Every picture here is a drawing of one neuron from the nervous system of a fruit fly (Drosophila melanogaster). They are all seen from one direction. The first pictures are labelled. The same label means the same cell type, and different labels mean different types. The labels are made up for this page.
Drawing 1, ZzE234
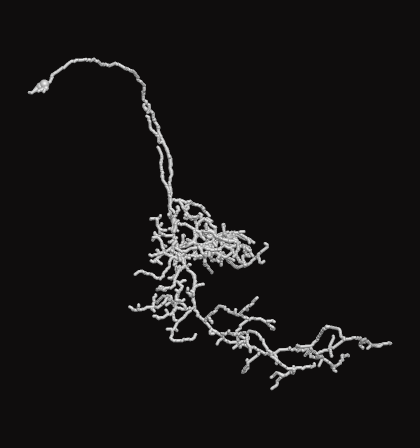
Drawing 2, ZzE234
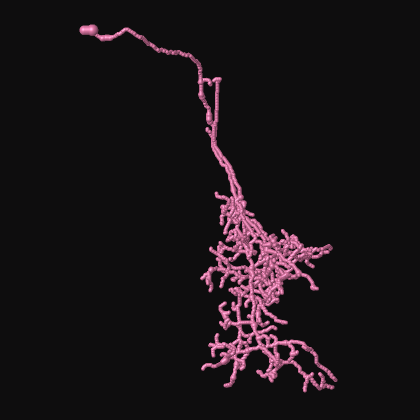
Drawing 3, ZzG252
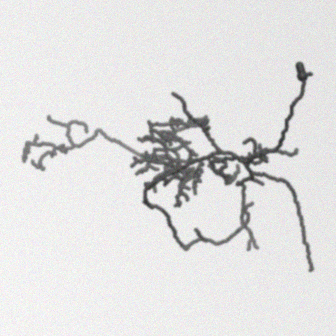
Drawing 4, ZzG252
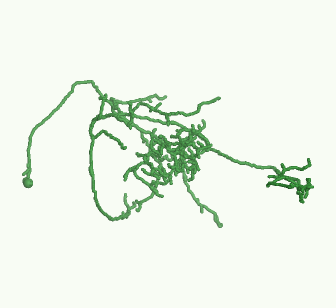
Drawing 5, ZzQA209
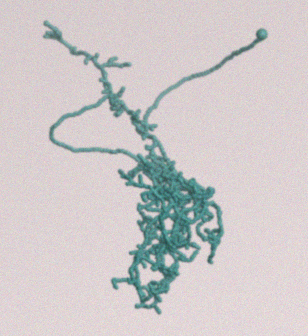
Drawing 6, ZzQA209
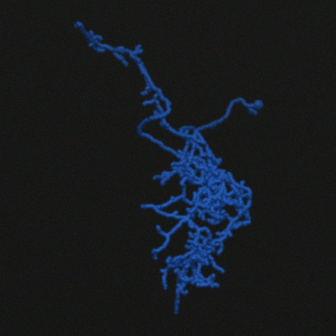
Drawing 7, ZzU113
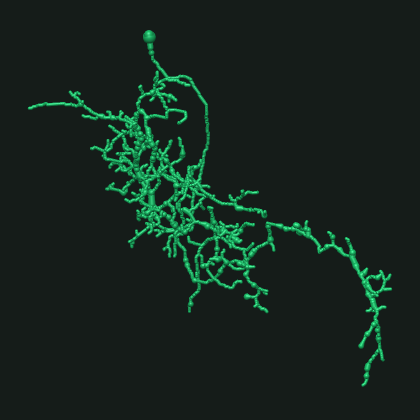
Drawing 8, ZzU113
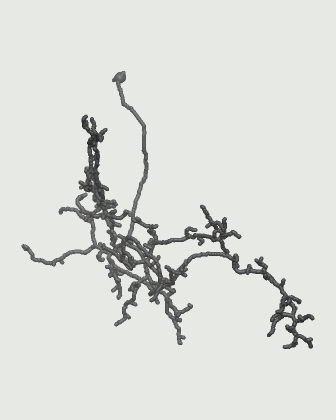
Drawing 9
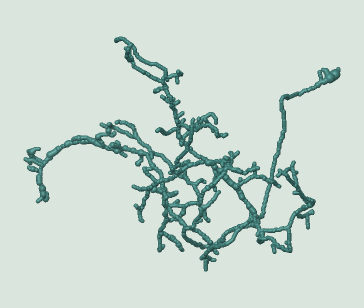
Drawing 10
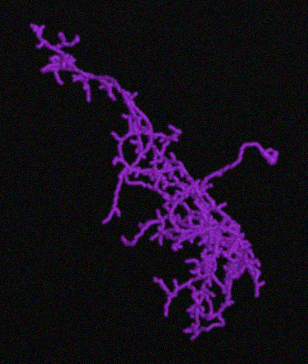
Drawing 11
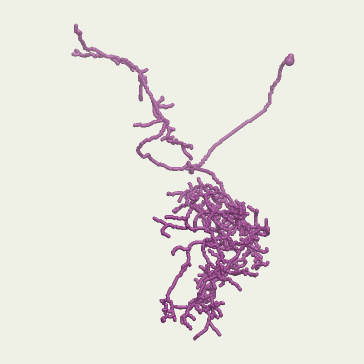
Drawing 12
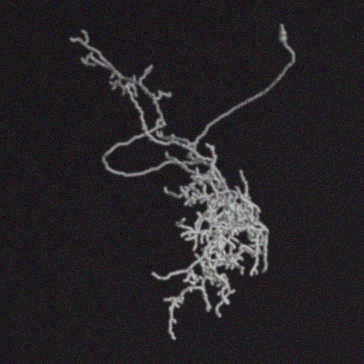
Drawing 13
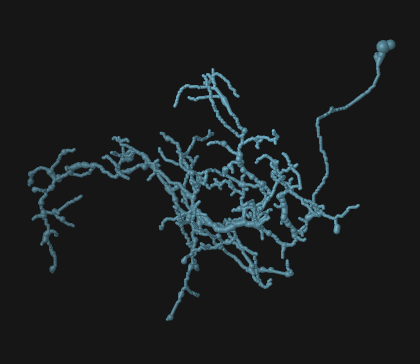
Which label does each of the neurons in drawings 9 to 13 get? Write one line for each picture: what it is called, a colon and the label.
9: ZzU113
10: ZzQA209
11: ZzQA209
12: ZzQA209
13: ZzU113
